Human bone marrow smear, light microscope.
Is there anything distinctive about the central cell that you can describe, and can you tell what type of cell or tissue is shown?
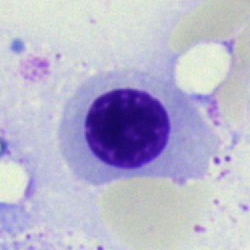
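The chromatin is dense and coarsely clumped. The cytoplasm is pale blue-grey, extends further to the right of the nucleus than to the left, and contains no vacuoles. The cell is an erythroblast.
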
